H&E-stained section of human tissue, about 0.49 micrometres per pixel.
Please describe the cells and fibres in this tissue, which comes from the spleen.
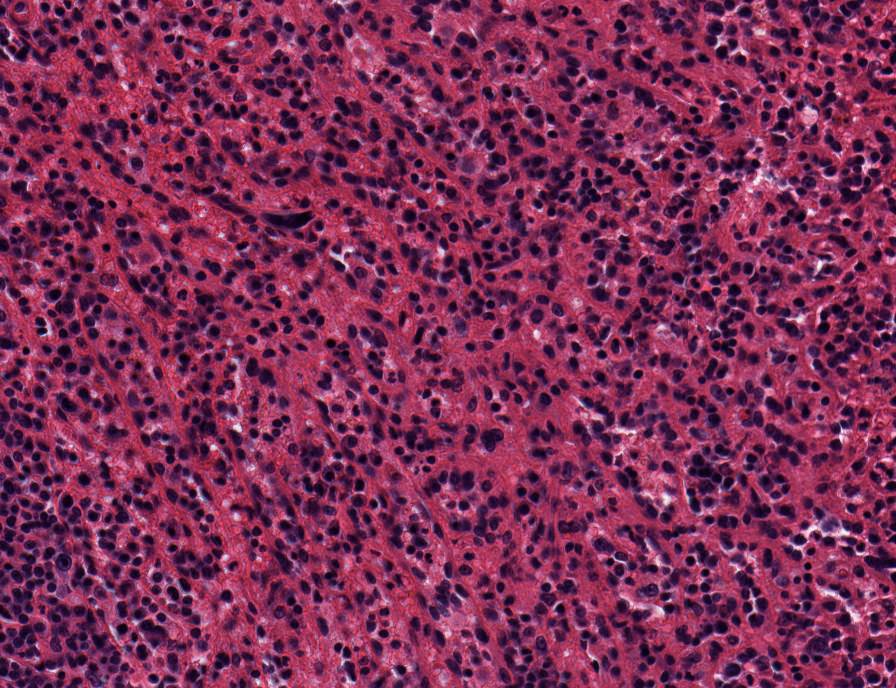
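Crowded cells form diffuse sheets throughout the field, with no lobules or nests. Most nuclei are small, round and darkly stained. On the left, pink strands run chiefly on the diagonal and give a streaming appearance. Cell size and shape are broadly uniform; only a few nuclei are larger.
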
